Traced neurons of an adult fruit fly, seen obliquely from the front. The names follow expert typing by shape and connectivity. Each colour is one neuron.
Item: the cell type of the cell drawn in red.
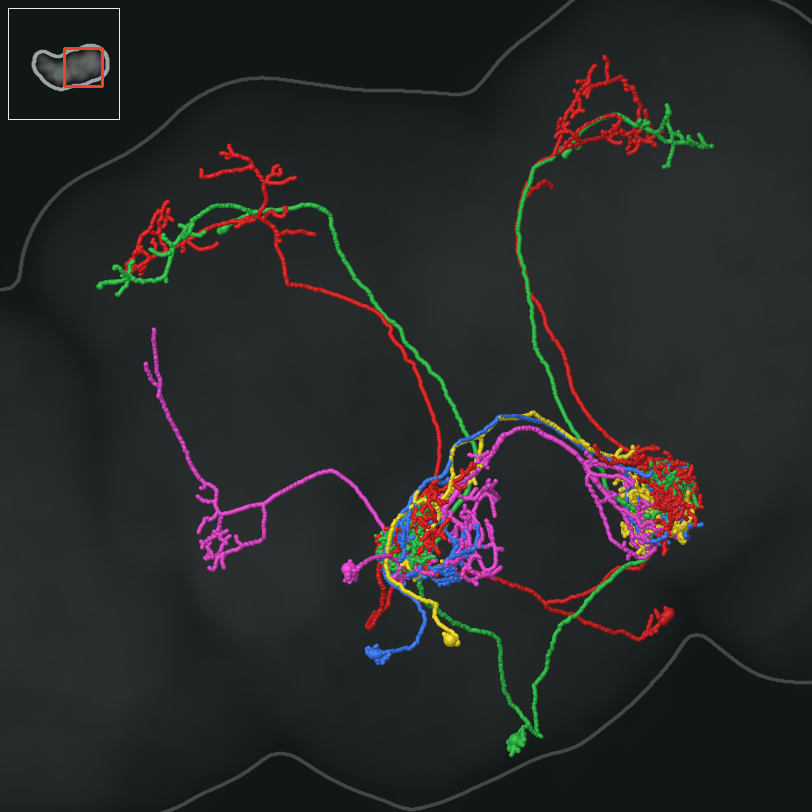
VP1l+VP3_ilPN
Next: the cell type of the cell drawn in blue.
v2LN4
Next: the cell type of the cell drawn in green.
VP3+VP1l_ivPN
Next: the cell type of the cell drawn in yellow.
v2LN38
